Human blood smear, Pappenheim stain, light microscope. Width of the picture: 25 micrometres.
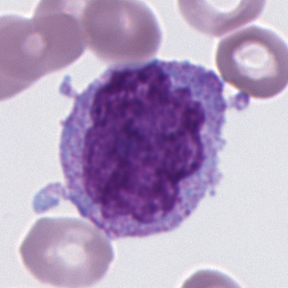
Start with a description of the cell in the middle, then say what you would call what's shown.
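This cell has a roughly round outline that turns ragged at the edge. A single irregular, lumpy nucleus fills most of it, its dark purple chromatin coarsely clumped with paler gaps between the clumps. Fine, dust-like purplish granules fill the cytoplasm. It is an atypical promyelocyte.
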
